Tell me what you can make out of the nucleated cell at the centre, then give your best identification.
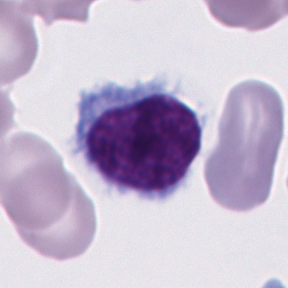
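Looking at the nucleus first, I'd call it roughly oval, and I can't make out any lobes. It sits off-centre, pushed toward the right side of the cell. I don't see a nucleolus anywhere in it. Turning to the cytoplasm, there are no granules that I can find. So this is a hairy cell.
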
